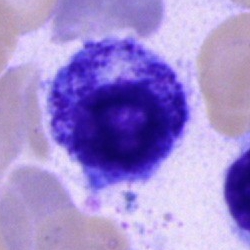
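Promyelocyte, the central cell in a stained human bone marrow smear. Its outline looks roughly round, I would say. The nucleus seems to sit in the lower part of the cell, which leaves more cytoplasm above it. That nucleus takes up a dense, dark purple stain. Through the cytoplasm, coarse dark purple granules appear to be scattered.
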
